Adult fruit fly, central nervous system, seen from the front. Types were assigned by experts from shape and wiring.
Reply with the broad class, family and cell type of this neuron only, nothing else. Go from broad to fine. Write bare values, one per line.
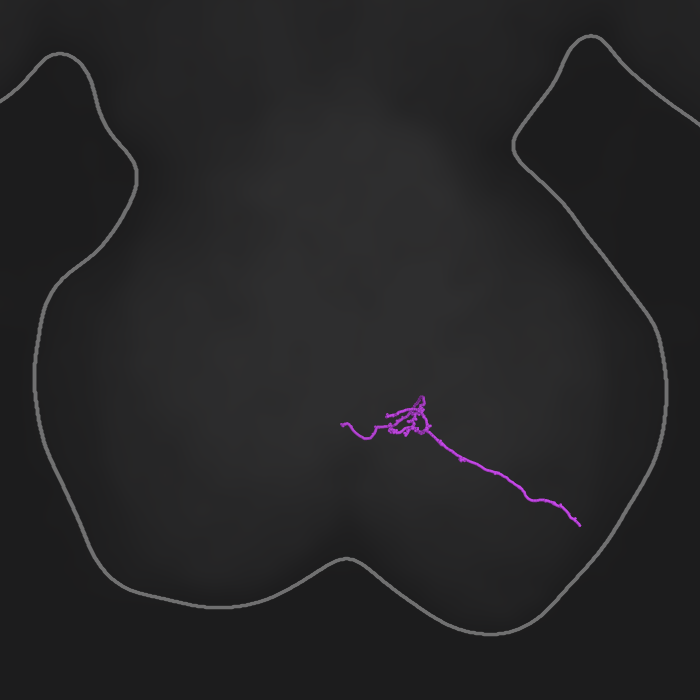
sensory neuron entering the nerve cord
class mechanosensory proprioceptive
SNpp40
